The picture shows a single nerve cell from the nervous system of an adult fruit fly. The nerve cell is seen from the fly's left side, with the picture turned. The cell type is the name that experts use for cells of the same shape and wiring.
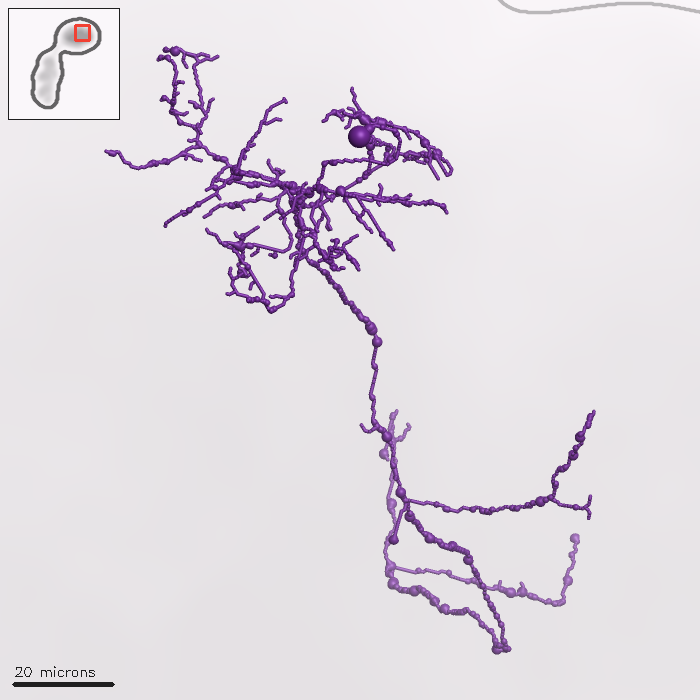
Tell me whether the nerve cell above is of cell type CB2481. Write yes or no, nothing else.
yes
